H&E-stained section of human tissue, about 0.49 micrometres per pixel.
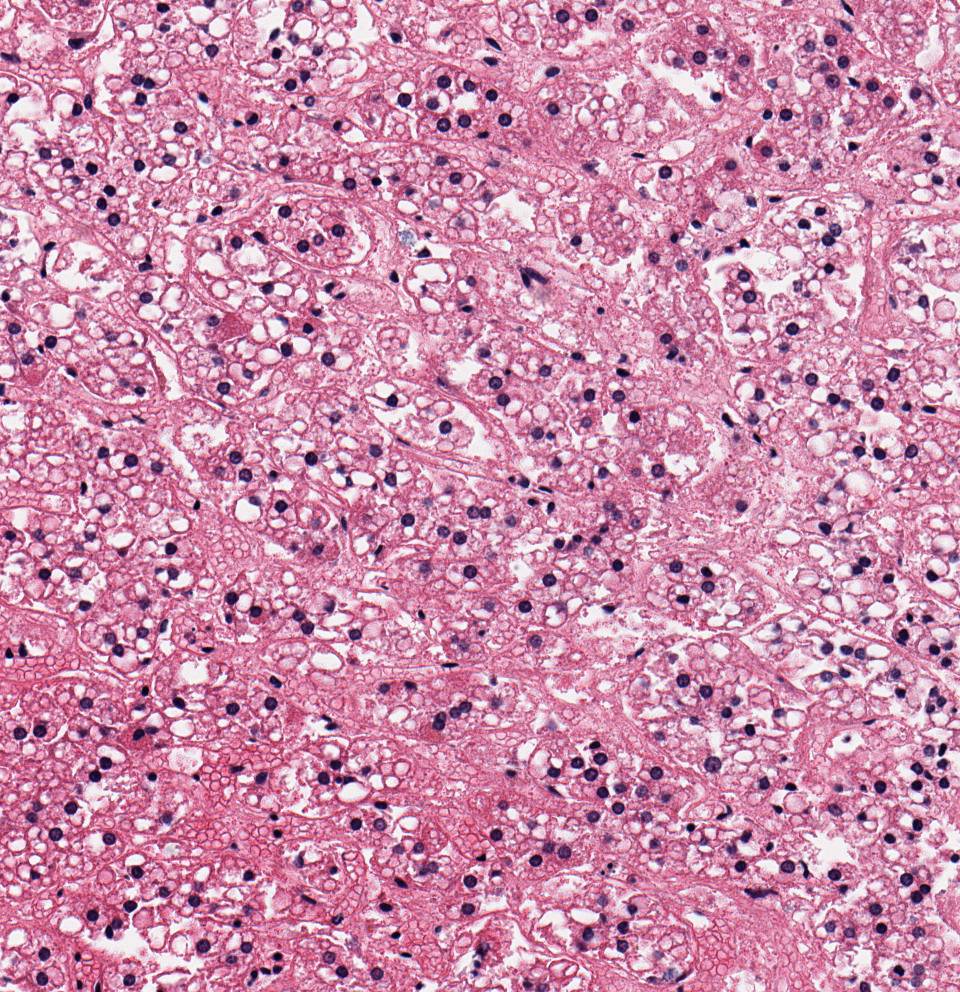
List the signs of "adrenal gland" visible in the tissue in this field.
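This field is adrenal gland tissue. Across the whole field, the cells lie in nests and short cords, with thin pink partitions between them. Now look at the nuclei: small, round and darkly stained. In most cells the nucleus sits centrally among the vacuoles instead of being pushed to the edge. From one area to the next, the nuclei stay fairly uniform in size and shape.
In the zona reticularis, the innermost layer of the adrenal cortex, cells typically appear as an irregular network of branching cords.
Here the cords you see are short, lying among nests.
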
